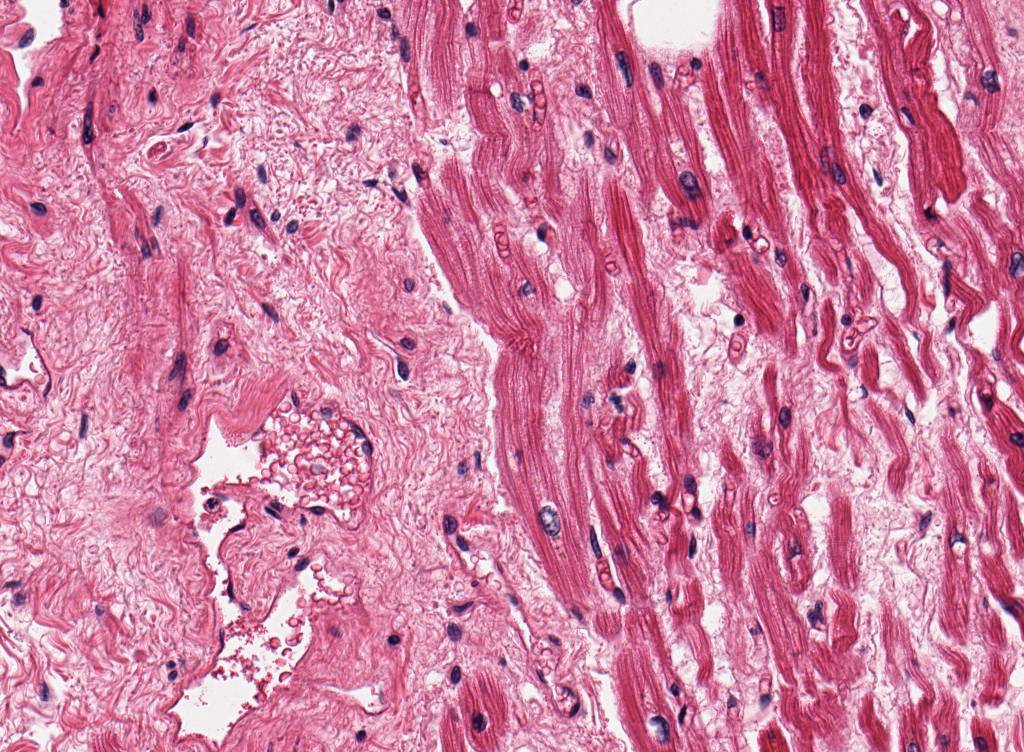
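Atrial appendage of the heart. Oval muscle nuclei lie centrally within the fibres. Connective tissue on the left consists of wavy pink collagen fibres with scattered small dark nuclei. No fat cells are present in the field.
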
